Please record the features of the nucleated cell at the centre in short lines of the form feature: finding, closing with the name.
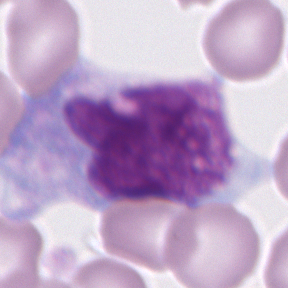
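Outline: irregular nucleus, a pointed lobe reaching towards the left
Chromatin: deep purple, mottled and uneven
Cytoplasm: abundant, lying mostly left of the nucleus
Colour: pale grey-blue cytoplasm
Name: so, a monocyte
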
